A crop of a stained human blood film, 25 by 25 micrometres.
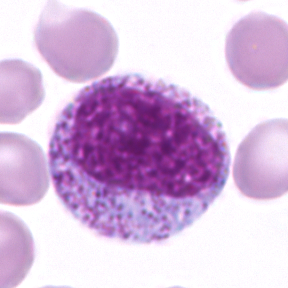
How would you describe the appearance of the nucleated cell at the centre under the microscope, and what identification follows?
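Dark purple chromatin lies in patchy clumps, with small paler spots between the denser ones. Pale lilac-blue cytoplasm, palest just below the nucleus, is widest beneath it and holds many fine dark purple granules scattered throughout. The cell is a myelocyte.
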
